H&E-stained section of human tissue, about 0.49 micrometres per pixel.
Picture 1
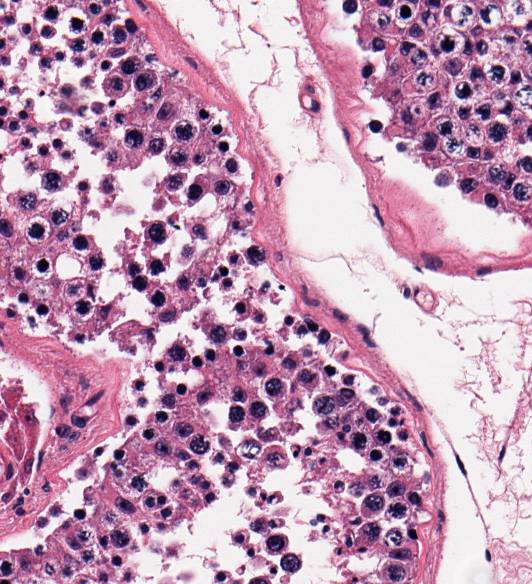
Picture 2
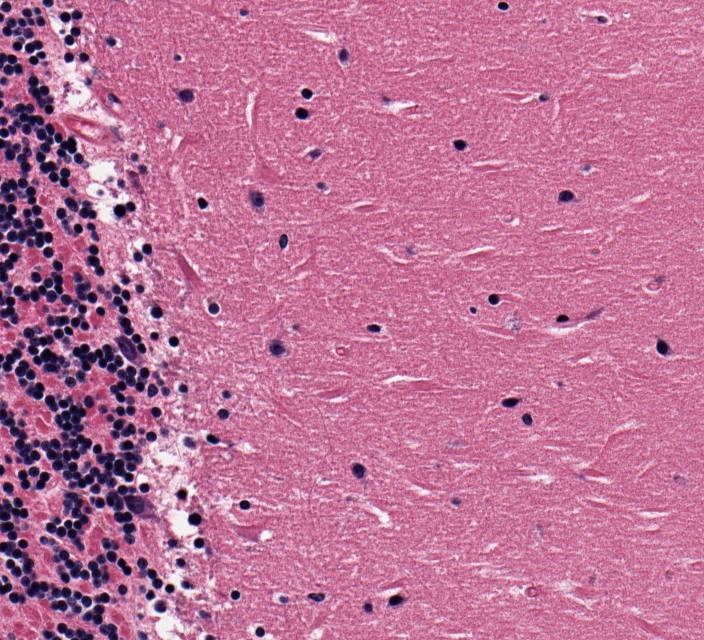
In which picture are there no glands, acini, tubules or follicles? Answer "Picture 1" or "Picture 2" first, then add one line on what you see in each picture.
Picture 2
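What picture 1 shows: The tubules are packed with many layers of round cells rather than lined by a single cell layer.
What picture 2 shows: No epithelium or glands are present anywhere in the field.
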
